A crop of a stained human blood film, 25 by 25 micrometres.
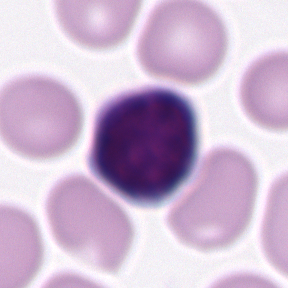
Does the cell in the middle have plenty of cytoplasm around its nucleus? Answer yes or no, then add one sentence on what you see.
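No. Cytoplasm is scant, at most a very thin rim around the nucleus.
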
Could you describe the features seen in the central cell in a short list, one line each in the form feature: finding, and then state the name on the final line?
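Chromatin: dense, dark purple-blue throughout the nucleus
Nucleoli: none visible
Granules: none in the cell
Edge: smooth, without surface projections
Name: typical lymphocyte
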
